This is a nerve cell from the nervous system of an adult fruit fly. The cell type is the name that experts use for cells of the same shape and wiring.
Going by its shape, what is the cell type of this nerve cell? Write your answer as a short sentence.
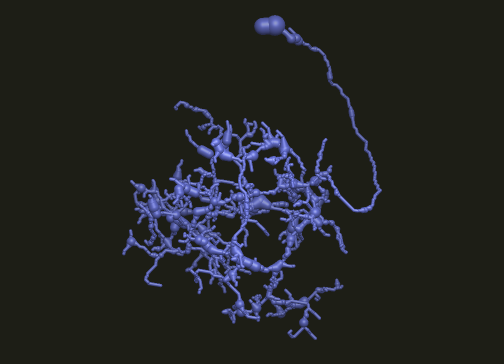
The cell type is AVLP377.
